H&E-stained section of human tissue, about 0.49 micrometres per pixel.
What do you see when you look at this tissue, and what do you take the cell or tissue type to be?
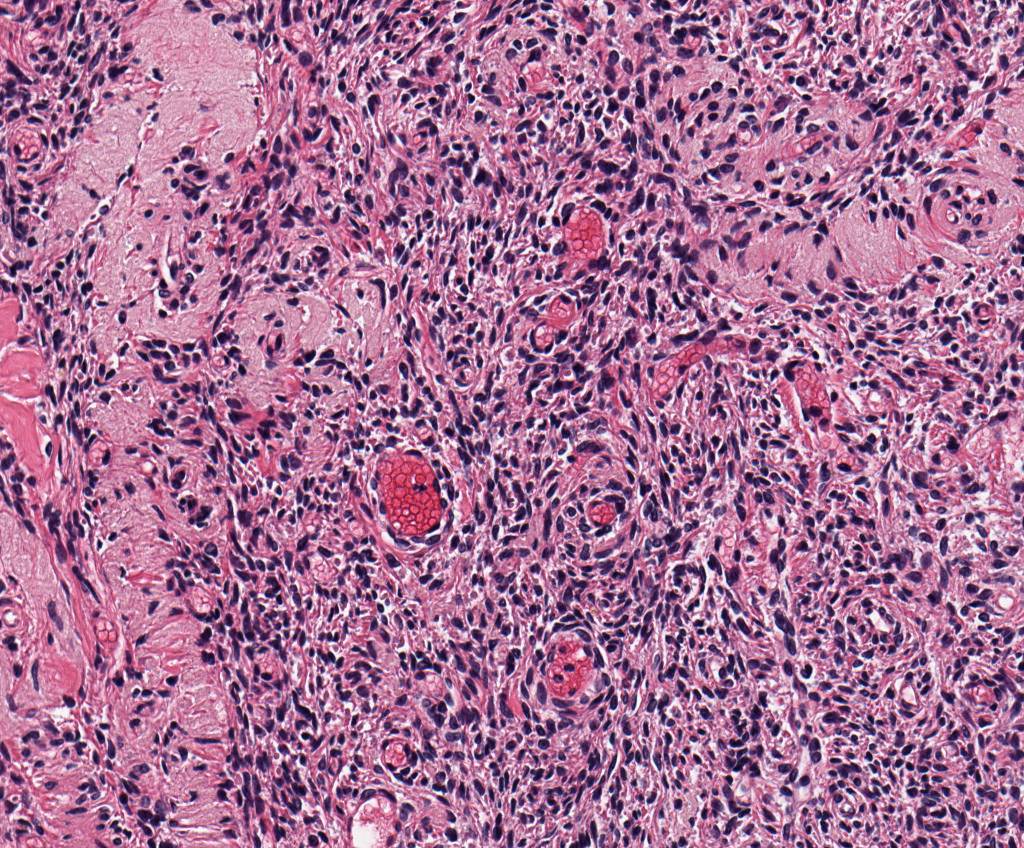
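A dense, crowded sheet of spindle-to-oval cells fills most of this, especially centre and right. Nuclei are dark, elongated to oval, with scant cytoplasm around them. Plenty of small round vessels are scattered through, lumens packed with red blood cells, and the spindle cells lie in concentric layers around them, clearest in the centre and right half. It's ovary.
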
